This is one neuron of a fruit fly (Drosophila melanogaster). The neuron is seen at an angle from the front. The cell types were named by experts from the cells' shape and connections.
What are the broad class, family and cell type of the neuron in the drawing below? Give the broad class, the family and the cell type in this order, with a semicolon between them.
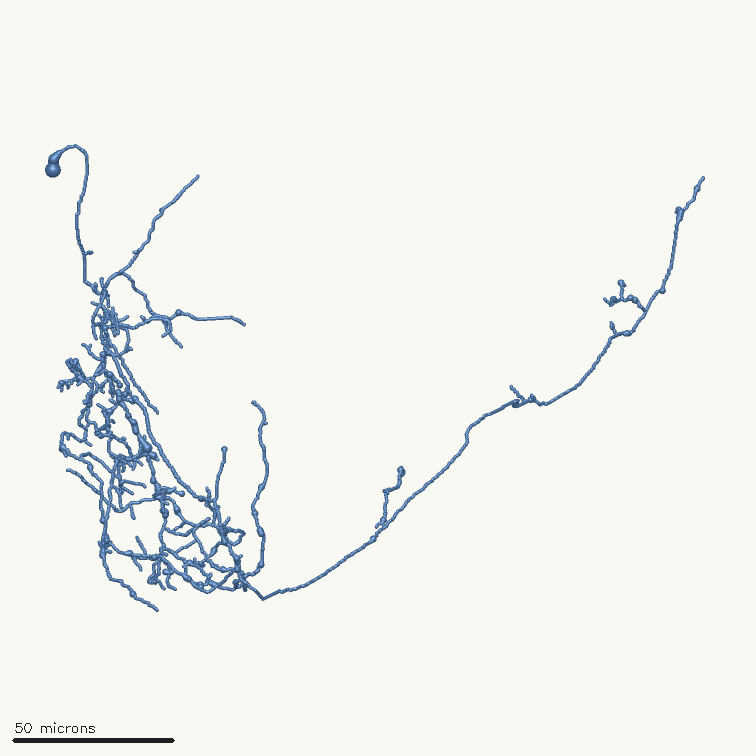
nerve-cord intrinsic neuron; hemilineage 17A; IN17A090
